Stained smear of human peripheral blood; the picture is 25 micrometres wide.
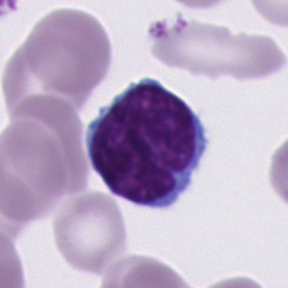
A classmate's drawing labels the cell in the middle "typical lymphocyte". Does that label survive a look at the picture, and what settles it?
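Yes, typical lymphocyte is the right name for this cell. Its nucleus, about 10 micrometres across in a cell about 11 micrometres across, fills about 80% of the cell's area, which speaks for typical lymphocyte and against large granular lymphocyte.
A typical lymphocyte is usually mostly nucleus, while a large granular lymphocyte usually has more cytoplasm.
The cytoplasm also shows no granules, which again favours typical lymphocyte.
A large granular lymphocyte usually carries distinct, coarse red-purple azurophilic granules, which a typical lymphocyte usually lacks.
Otherwise, no nucleolus is visible, the cytoplasm holds no vacuoles, and the outline is slightly ragged along its upper left edge. A small clump of platelets lies above the cell, at the end of an elongated red cell.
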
